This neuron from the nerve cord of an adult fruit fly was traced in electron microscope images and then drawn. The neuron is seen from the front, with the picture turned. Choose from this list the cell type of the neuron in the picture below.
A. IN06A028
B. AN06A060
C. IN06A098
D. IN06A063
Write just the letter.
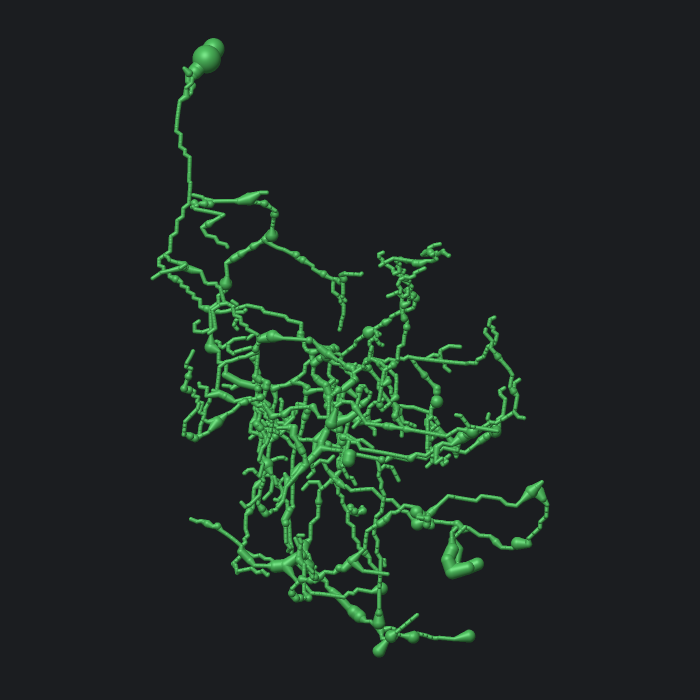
C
